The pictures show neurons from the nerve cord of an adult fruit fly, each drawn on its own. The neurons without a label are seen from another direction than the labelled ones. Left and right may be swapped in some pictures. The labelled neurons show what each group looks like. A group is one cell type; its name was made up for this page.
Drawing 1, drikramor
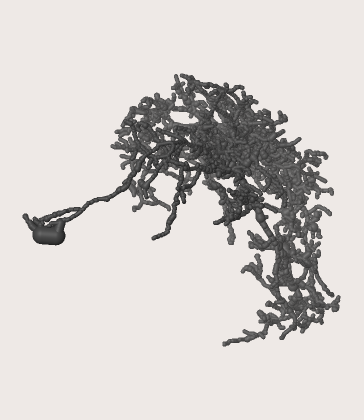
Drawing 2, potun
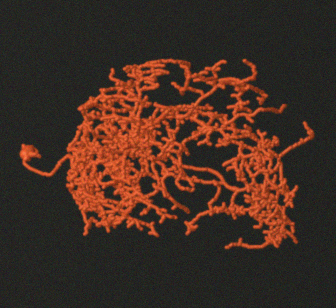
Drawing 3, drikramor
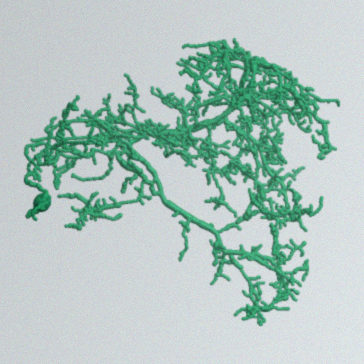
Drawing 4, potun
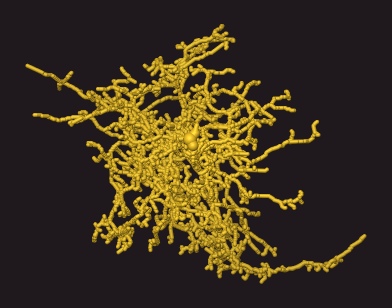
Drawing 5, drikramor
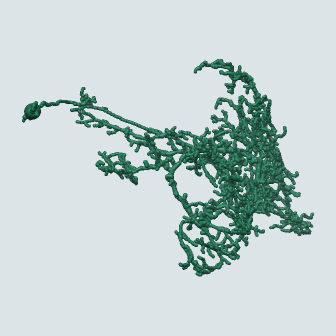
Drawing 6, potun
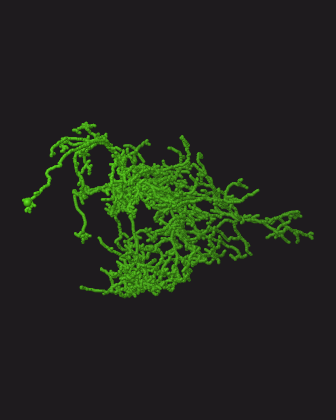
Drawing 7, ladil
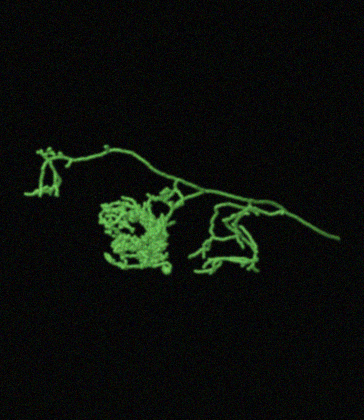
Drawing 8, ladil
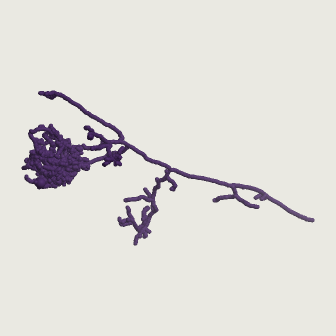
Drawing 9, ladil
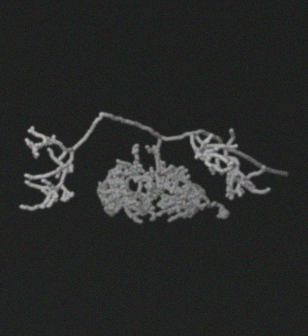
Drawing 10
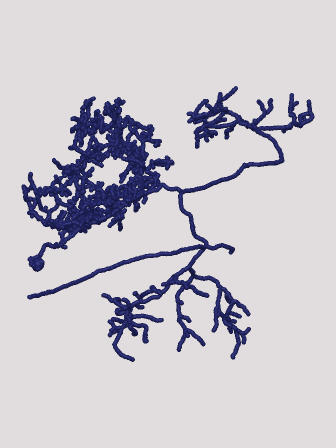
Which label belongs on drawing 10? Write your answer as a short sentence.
It belongs to ladil.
